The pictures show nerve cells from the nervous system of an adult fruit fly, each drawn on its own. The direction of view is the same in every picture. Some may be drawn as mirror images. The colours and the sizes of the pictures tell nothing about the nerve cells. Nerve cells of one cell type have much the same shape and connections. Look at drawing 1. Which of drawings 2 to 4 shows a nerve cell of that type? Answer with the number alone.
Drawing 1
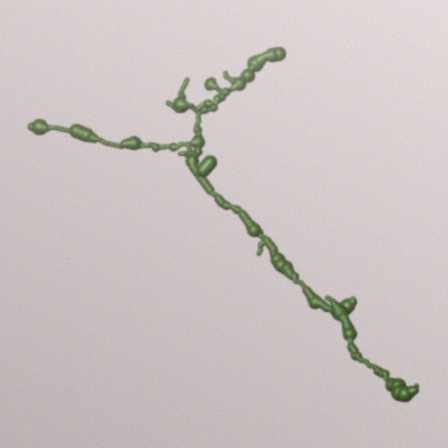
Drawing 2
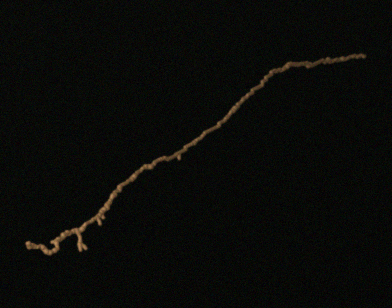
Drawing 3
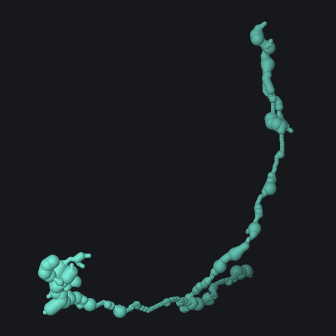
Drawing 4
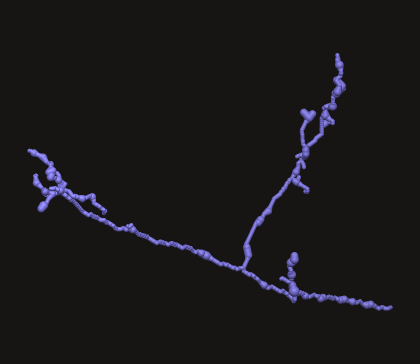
4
